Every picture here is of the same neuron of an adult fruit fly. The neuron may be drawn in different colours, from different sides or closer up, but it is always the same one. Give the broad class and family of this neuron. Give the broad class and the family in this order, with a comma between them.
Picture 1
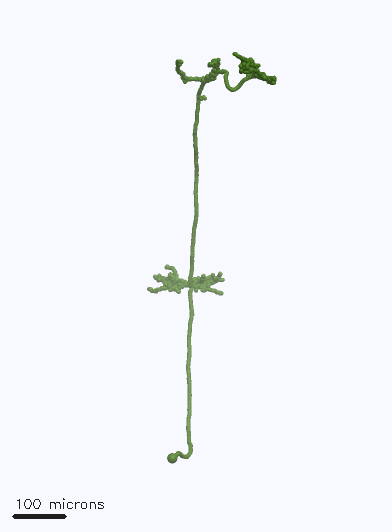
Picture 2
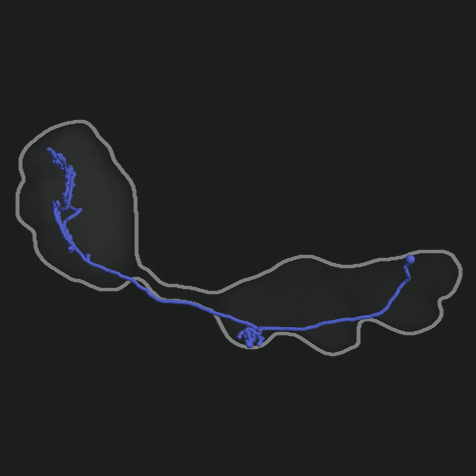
ascending neuron, hemilineage 09B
